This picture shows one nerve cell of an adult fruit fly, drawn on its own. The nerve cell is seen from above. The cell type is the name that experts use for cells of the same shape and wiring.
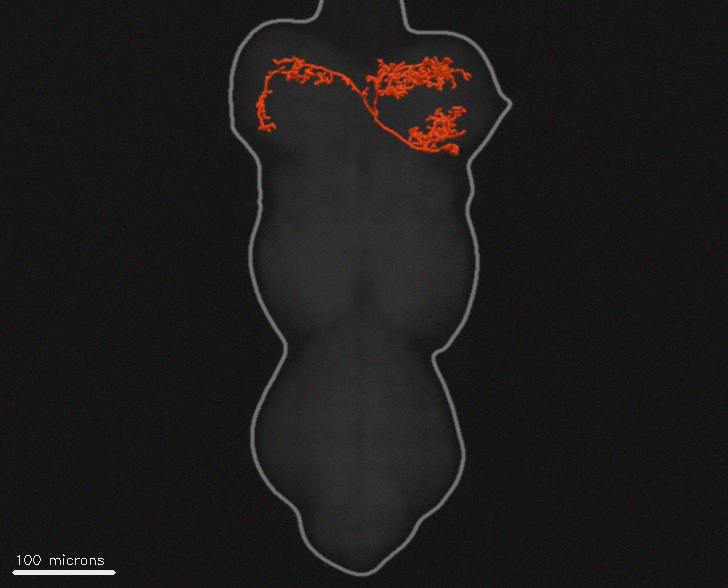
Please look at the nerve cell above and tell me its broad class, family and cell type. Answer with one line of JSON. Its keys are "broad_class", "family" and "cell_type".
{"broad_class": "nerve-cord intrinsic neuron", "family": "hemilineage 01B", "cell_type": "IN01B002"}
